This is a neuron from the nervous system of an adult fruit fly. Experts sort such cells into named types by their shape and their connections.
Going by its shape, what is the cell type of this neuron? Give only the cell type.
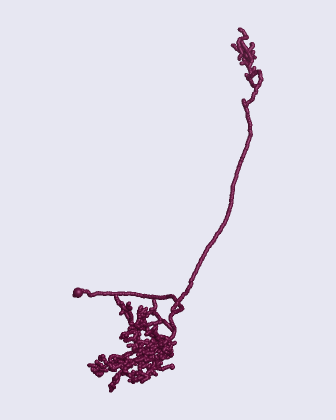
CB0115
